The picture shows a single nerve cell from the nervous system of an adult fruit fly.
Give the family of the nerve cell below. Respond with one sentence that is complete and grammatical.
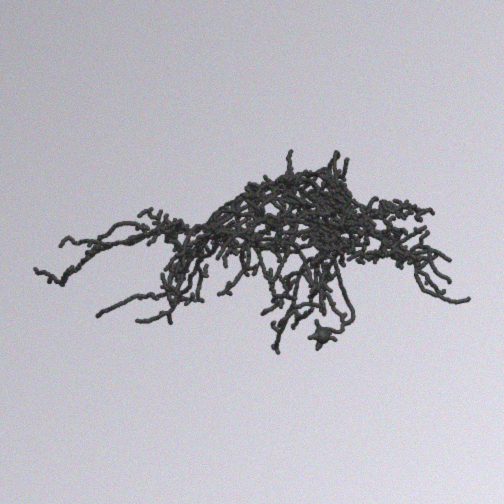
For this nerve cell, the family is hemilineage 27X.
